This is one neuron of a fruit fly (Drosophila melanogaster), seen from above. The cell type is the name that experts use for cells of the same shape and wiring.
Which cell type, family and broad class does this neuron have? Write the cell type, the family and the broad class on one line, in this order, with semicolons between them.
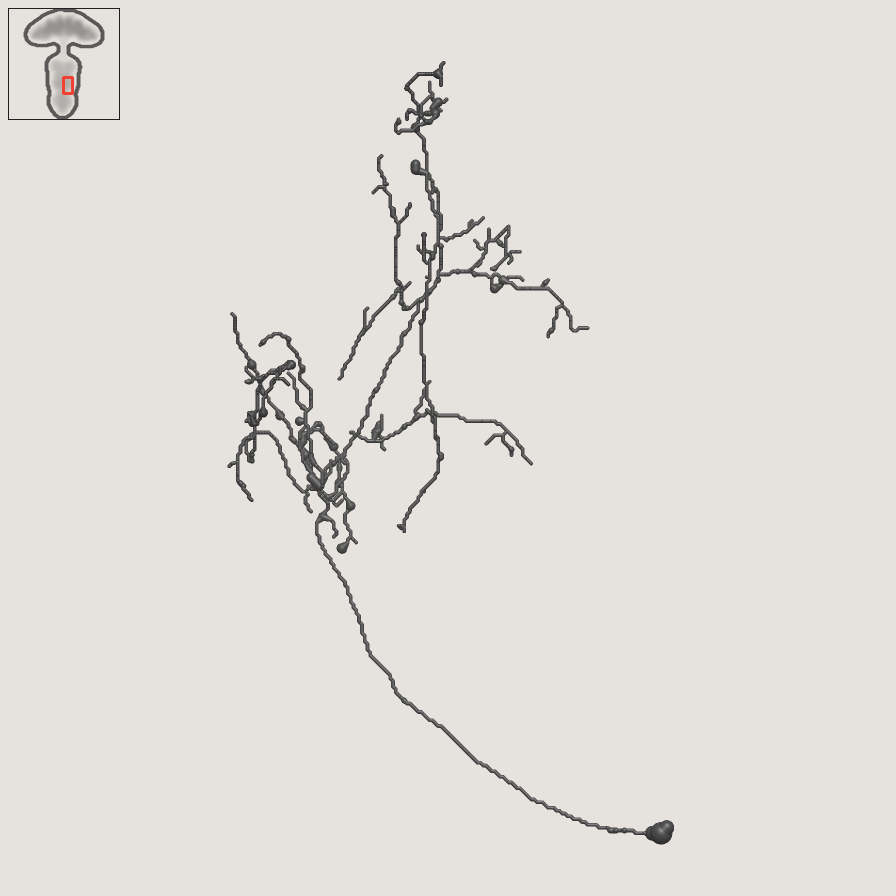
IN01B080; hemilineage 01B; nerve-cord intrinsic neuron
